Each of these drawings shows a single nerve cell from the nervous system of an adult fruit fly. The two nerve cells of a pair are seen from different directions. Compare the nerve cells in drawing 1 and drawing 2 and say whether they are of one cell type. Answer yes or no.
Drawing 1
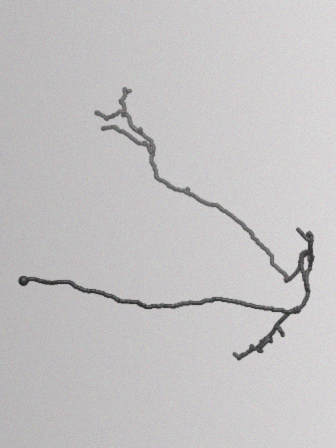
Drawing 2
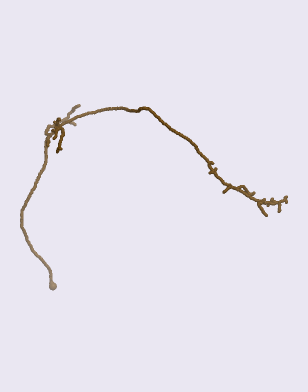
yes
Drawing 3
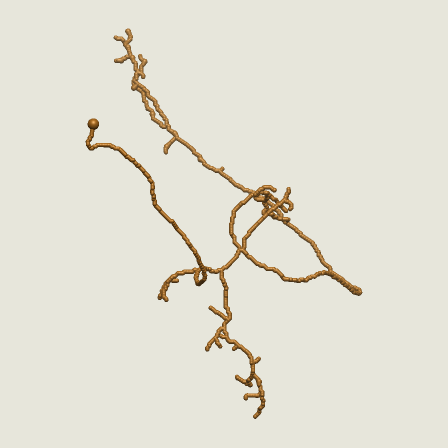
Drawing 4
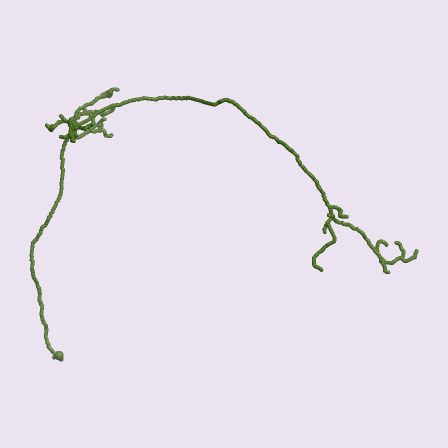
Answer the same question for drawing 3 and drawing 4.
no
